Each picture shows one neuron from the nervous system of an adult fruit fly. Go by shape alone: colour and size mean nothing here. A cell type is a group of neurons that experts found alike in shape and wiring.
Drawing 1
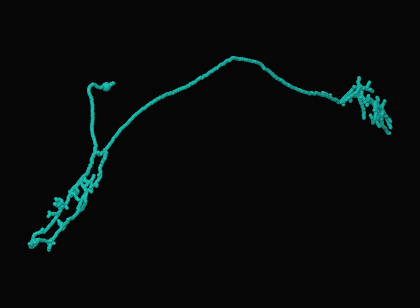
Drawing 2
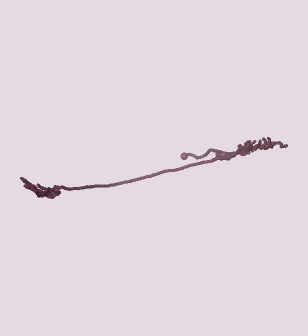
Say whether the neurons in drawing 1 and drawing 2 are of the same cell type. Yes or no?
yes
